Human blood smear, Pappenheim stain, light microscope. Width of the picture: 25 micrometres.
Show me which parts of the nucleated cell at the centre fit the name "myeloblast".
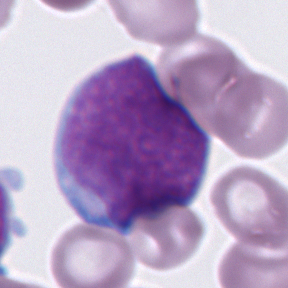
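Looking at this myeloblast, the first thing I notice is how much of the cell the nucleus takes up: it fills most of a cell measuring about 16 by 14 micrometres.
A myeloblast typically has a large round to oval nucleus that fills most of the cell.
The cytoplasm, by contrast, is only a narrow pale blue crescent at the lower left.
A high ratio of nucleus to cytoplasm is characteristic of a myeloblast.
I'd also note the chromatin, which is finely and evenly granular, with no coarse clumps.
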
